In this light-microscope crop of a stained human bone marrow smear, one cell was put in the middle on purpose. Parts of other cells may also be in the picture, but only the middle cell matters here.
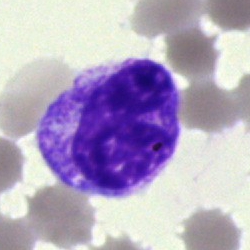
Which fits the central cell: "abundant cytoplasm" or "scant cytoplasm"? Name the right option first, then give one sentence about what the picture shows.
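Scant cytoplasm. The nucleus fills most of the cell and lies toward the right side.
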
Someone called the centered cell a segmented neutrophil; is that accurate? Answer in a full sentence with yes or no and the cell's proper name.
No, the central cell does not represent a segmented neutrophil, but a band neutrophil.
